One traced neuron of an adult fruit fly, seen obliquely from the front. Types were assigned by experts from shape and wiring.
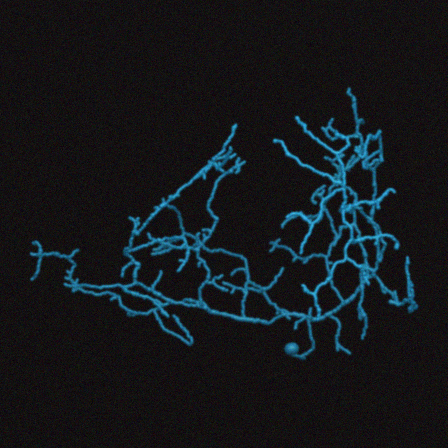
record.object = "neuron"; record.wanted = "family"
hemilineage 04B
